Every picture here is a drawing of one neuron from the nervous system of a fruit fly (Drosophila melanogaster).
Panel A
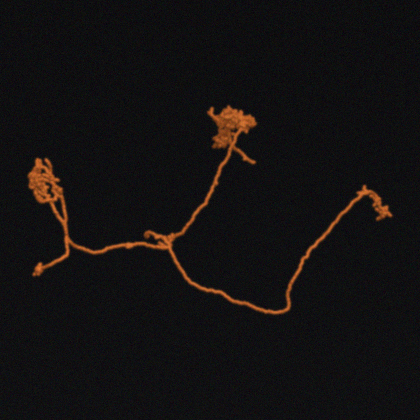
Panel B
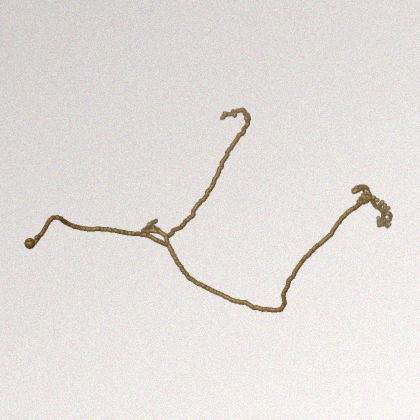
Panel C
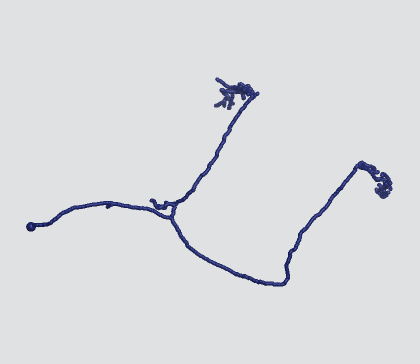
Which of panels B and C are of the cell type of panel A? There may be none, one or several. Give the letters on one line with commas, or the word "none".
none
